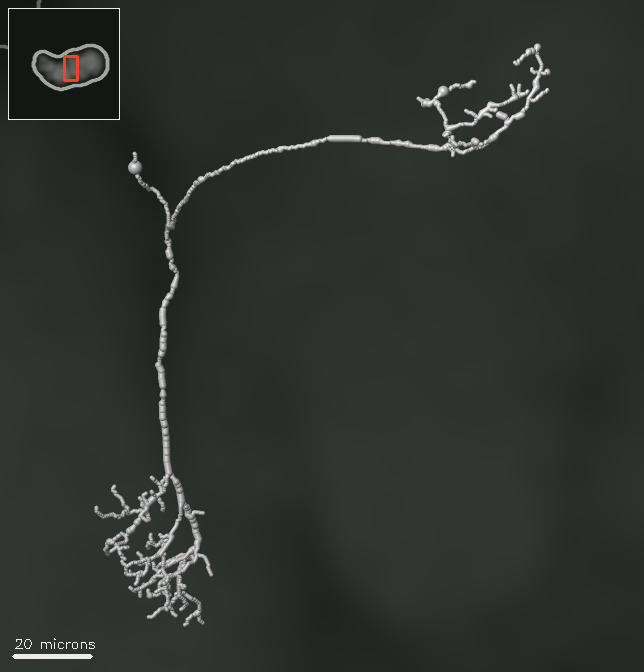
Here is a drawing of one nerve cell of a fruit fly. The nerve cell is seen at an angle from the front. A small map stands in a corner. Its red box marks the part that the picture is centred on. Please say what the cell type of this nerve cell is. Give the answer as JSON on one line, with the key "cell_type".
{"cell_type": "LC10c-1"}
